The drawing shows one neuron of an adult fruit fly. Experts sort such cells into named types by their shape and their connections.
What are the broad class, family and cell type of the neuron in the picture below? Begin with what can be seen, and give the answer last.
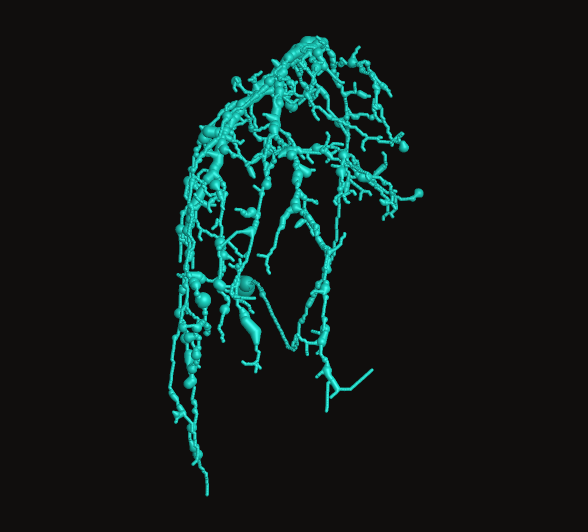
Dozens of branch ends can be seen. As drawn here it is taller than it is wide. It is a nerve-cord intrinsic neuron. The family is hemilineage 08A. Its cell type is IN08A031.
